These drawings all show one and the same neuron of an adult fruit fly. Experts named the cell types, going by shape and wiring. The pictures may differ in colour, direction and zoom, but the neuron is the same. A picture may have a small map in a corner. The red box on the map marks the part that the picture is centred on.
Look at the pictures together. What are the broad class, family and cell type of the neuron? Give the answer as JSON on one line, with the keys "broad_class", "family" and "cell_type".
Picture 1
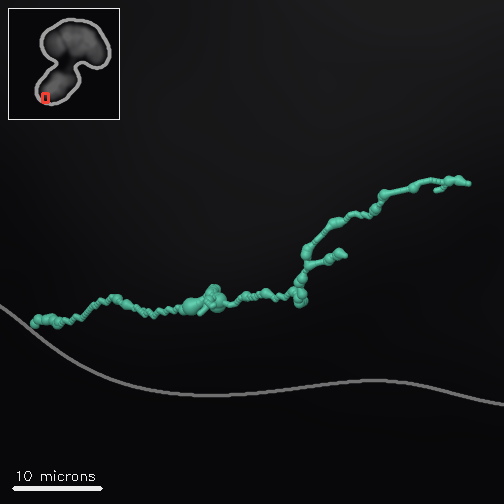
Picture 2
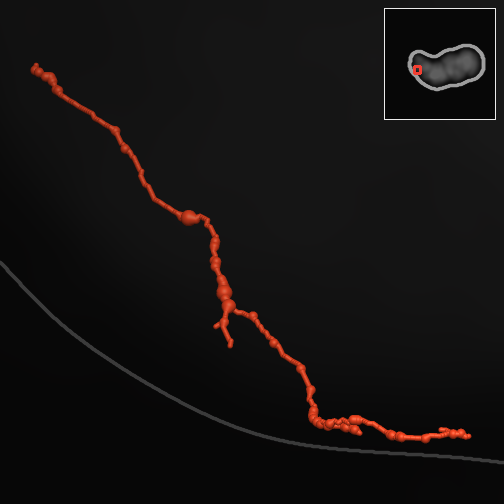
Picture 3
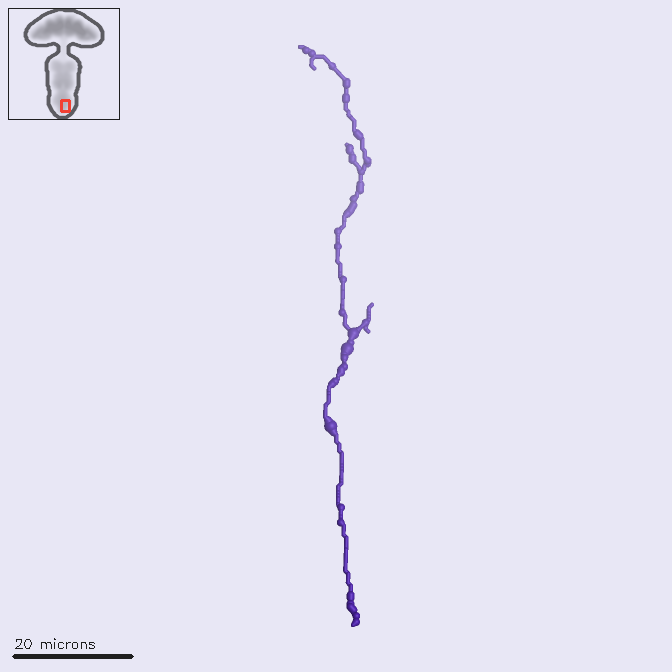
{"broad_class": "sensory neuron entering the nerve cord", "family": "class mechanosensory tactile", "cell_type": "SNta28"}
